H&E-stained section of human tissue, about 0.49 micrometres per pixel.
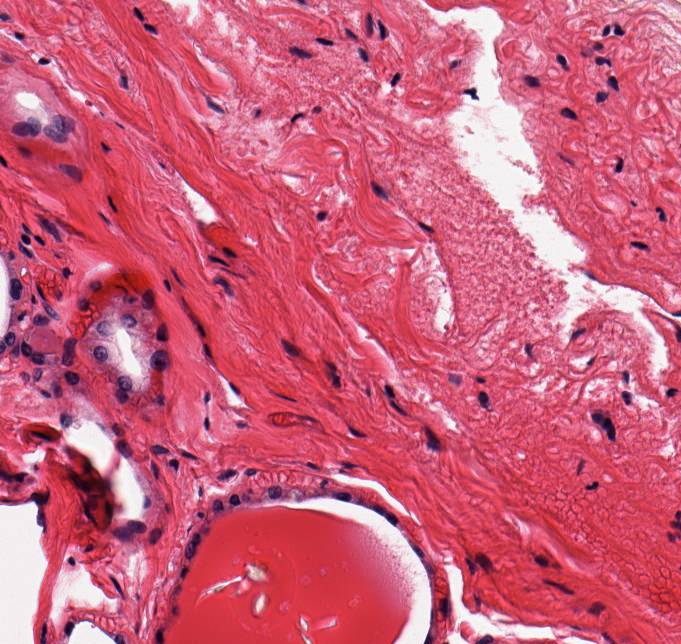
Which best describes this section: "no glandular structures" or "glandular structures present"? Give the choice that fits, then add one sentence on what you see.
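Glandular structures present. Near the left edge, small tubular structures with cuboidal epithelium surround narrow lumens.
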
